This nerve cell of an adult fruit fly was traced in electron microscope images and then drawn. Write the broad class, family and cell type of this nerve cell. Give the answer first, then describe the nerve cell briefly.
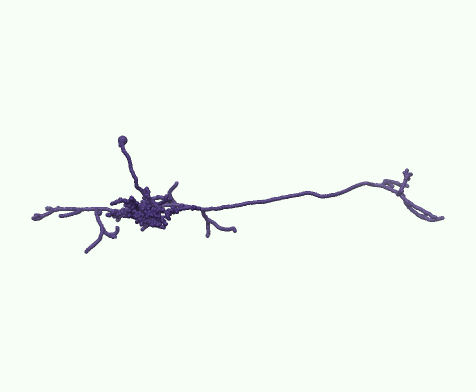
This is an ascending neuron. The family is hemilineage 18B. It is of cell type AN18B032. In this view it is more than twice as wide as it is tall.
